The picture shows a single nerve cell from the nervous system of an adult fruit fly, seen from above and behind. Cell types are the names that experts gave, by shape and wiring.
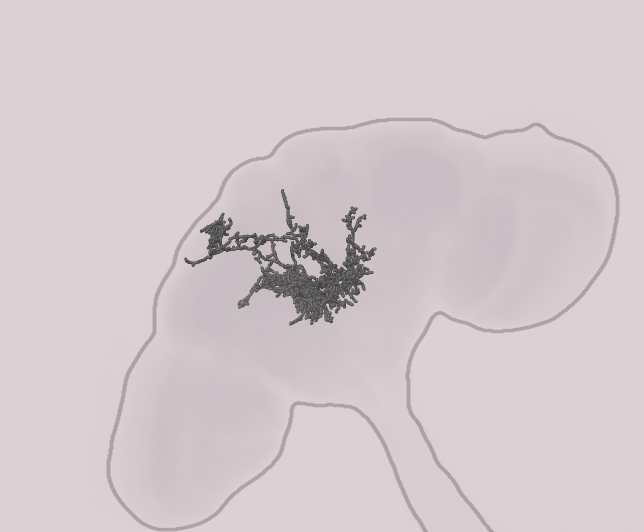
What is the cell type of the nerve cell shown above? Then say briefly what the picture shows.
It is of cell type AOTU064. It is a central-brain intrinsic neuron. It is in the brain and does not reach the nerve cord. In this view it is wider than it is tall.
